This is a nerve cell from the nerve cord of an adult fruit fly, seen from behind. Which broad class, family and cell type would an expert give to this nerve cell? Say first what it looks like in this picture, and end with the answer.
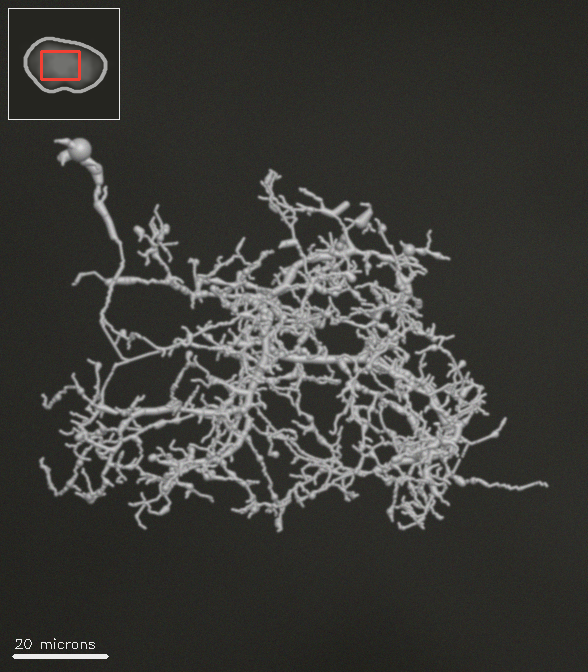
By the scale bar it is about 110 microns wide in this view. More than a hundred branch ends can be seen. Its broad class is nerve-cord intrinsic neuron. The family is hemilineage 21A. The cell type is IN21A014.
